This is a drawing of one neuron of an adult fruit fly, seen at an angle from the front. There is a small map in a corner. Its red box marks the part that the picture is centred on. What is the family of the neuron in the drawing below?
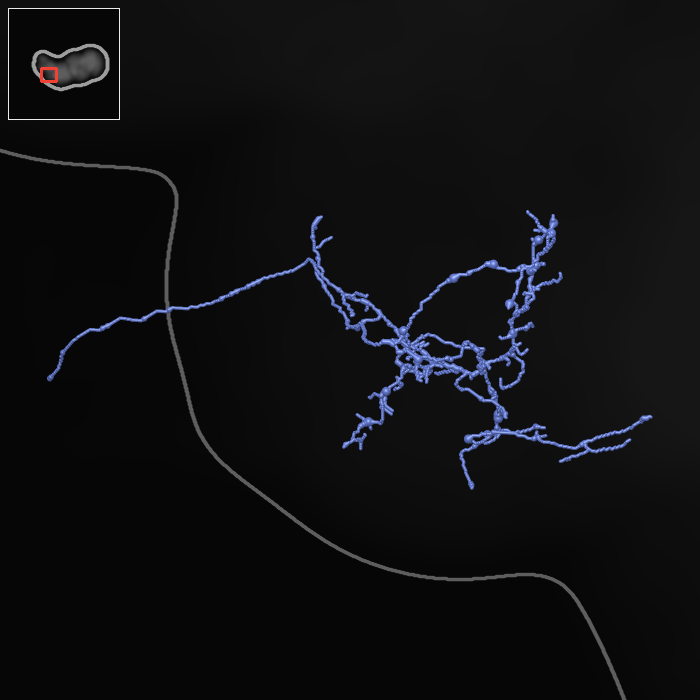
hemilineage 20A.22A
